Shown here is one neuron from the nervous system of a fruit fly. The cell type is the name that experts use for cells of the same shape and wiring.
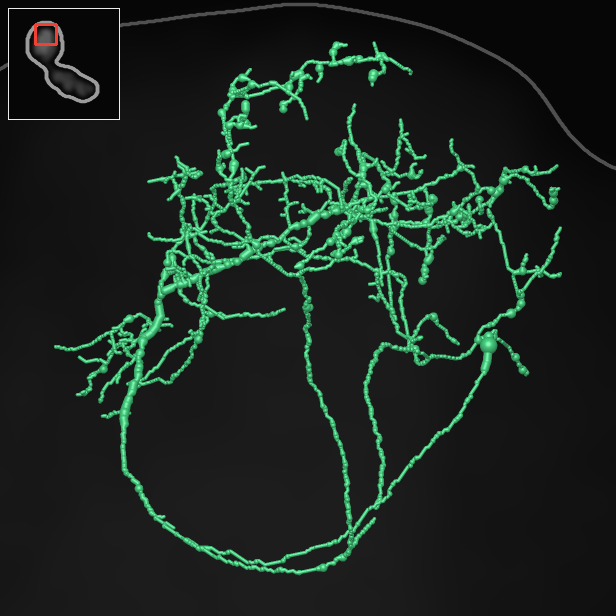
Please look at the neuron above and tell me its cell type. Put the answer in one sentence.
The cell type is CRE083.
